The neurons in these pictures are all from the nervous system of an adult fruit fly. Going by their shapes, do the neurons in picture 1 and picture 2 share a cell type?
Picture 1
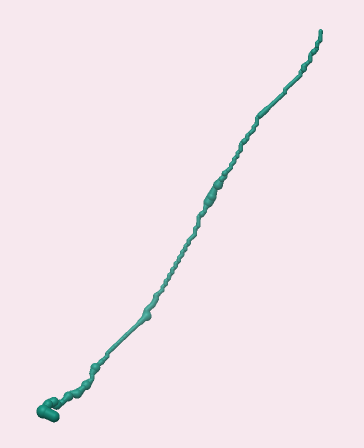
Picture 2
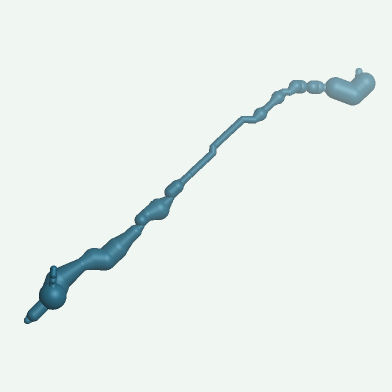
yes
